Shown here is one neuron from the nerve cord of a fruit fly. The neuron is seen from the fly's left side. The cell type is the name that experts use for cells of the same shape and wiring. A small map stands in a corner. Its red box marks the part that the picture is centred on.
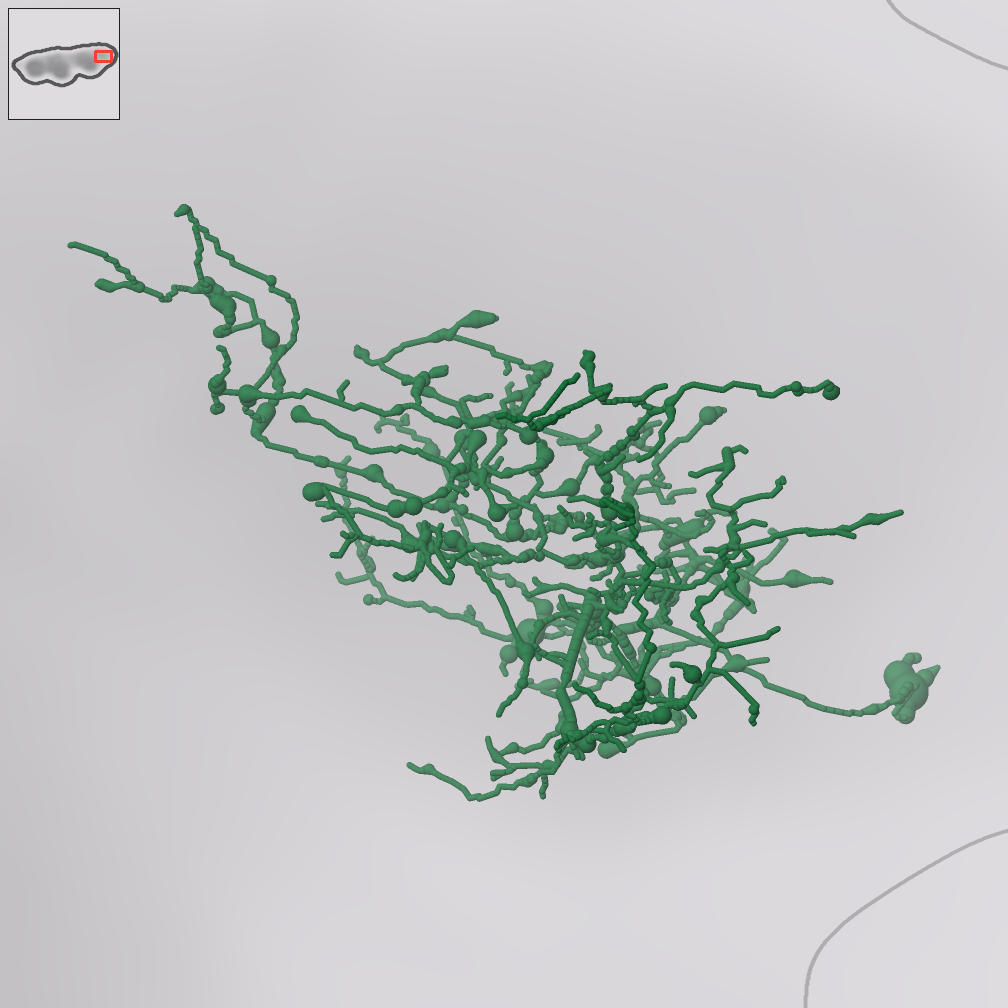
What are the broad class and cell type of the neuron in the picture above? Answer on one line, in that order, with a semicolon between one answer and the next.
nerve-cord intrinsic neuron; INXXX442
